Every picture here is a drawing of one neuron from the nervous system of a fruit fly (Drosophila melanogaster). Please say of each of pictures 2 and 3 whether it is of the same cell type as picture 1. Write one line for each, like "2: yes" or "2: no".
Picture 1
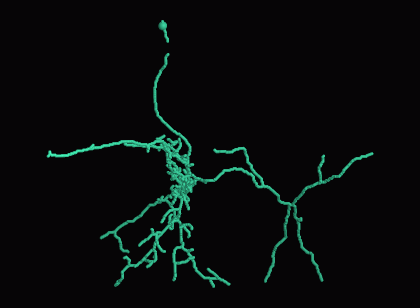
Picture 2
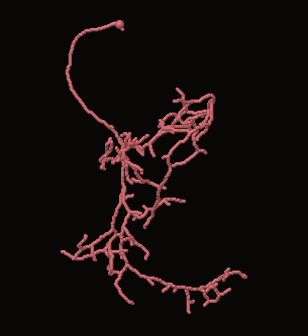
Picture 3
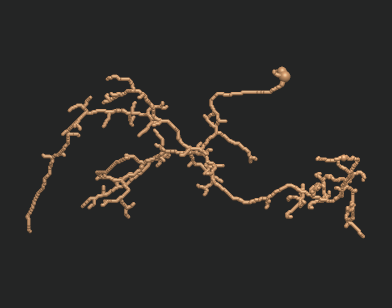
2: no
3: no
